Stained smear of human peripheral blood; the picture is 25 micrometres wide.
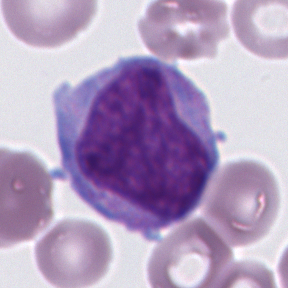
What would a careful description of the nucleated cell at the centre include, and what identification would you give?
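The cell outline is irregular, with a few small pointed projections from its edge. The nucleus is a single unlobed mass with somewhat angular corners and measures about 14 by 12 micrometres. Its chromatin appears coarse and mottled, with darker clumps. The cytoplasm is pale blue. The cell is an atypical promyelocyte.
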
